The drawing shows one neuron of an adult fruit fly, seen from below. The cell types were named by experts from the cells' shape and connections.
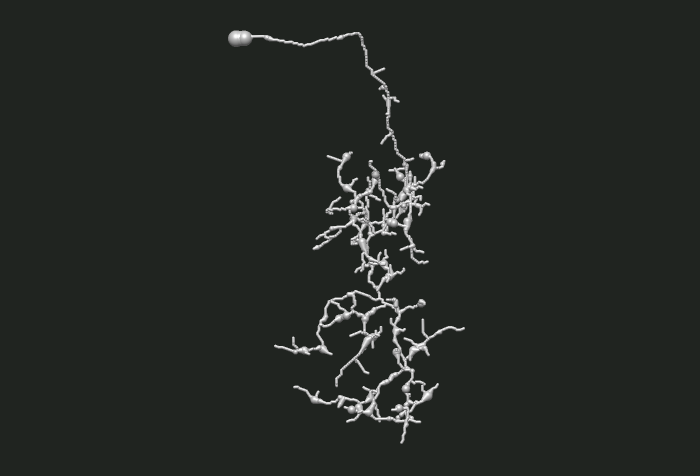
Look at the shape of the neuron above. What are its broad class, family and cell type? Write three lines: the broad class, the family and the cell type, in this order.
optic-lobe intrinsic neuron
Cm
Cm7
